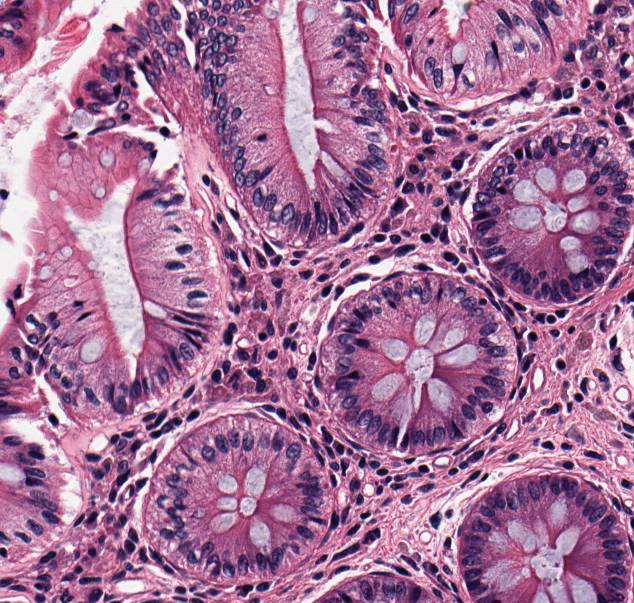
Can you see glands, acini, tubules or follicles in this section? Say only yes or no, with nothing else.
Yes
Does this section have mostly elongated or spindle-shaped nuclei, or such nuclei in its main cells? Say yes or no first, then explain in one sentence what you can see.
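Yes. The glands are lined by a single layer of tall columnar cells whose dark elongated nuclei sit in a row at the base, away from the lumen.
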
